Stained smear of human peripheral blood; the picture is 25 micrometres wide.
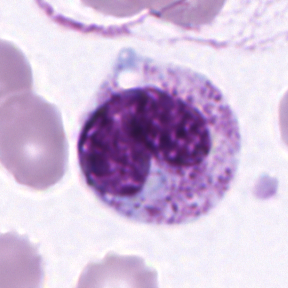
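Metamyelocyte: the nucleus is kidney-shaped, its indentation facing downward, and its chromatin is dark purple and coarsely clumped. The cytoplasm is pale pinkish-lilac and is widest on the right side of the nucleus. At the upper left of the cell, a small clear space resembling a vacuole lies in the cytoplasm.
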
